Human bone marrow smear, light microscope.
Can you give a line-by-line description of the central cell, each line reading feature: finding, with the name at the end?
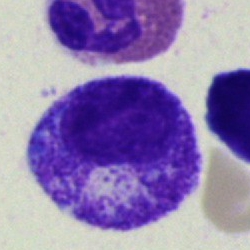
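Chromatin: dark purple, fairly dense
Cytoplasm amount: plentiful, widest below the nucleus
Cytoplasm tint: purple
Granules: many, purple, filling the cytoplasm
Clear zone: a pale patch just below the nucleus
Cell type: myelocyte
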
